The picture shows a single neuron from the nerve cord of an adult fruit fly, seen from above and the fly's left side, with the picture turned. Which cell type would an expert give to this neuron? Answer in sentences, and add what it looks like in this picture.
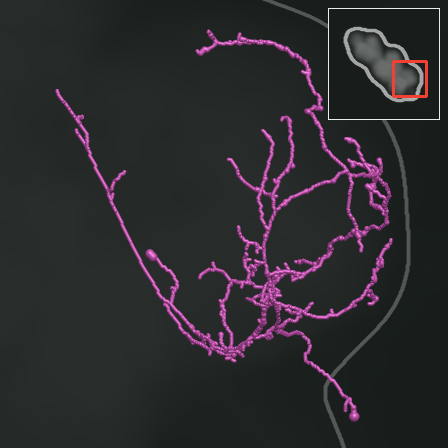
Its cell type is IN08A025. This is a nerve-cord intrinsic neuron. Dozens of branch ends can be seen. In this view it is about as wide as it is tall.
